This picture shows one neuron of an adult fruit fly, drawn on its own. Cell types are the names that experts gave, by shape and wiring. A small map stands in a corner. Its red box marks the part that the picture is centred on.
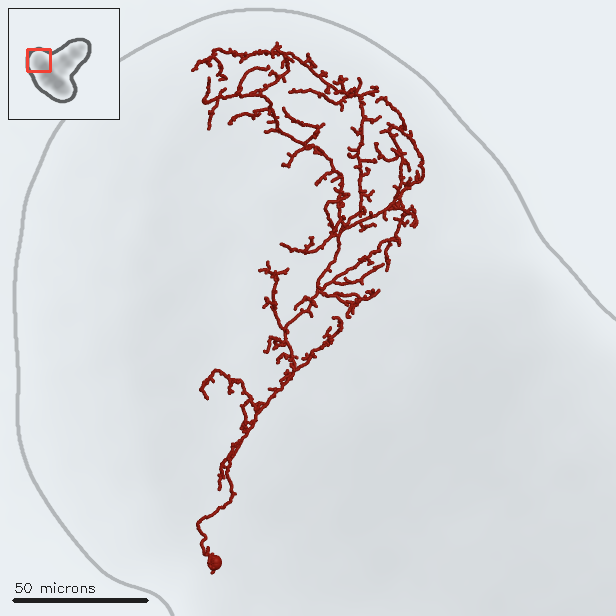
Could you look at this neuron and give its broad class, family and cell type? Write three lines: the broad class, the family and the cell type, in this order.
optic-lobe intrinsic neuron
Cm
Cm-DRA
